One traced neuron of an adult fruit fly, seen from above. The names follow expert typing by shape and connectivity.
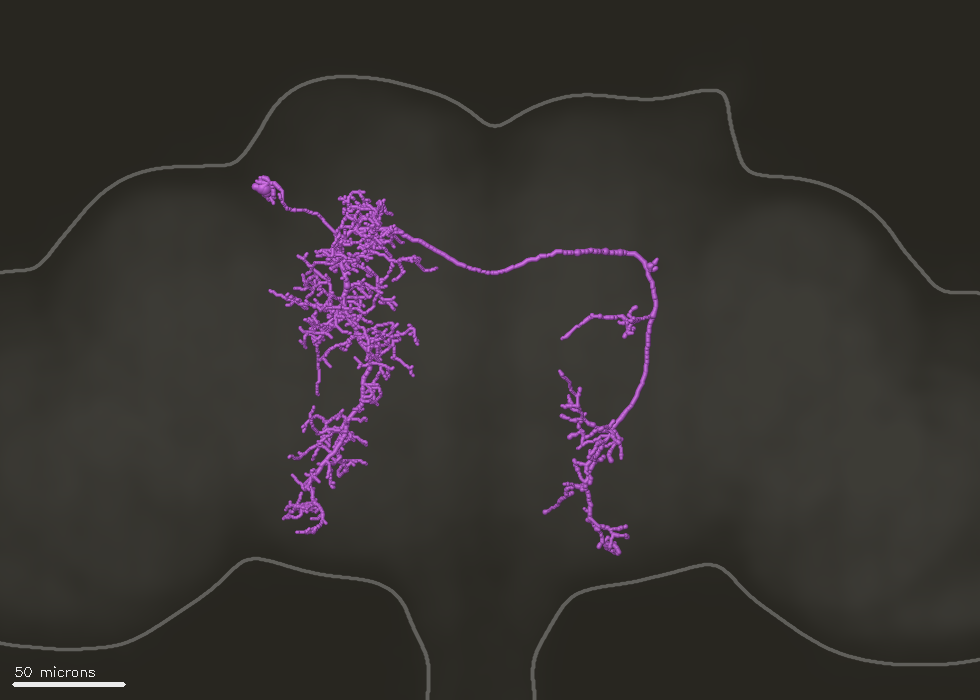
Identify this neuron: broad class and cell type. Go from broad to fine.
central-brain intrinsic neuron; LAL126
